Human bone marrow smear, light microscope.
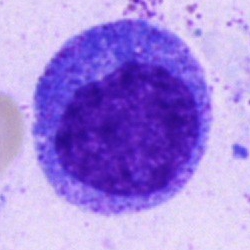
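Promyelocyte: the central cell in a stained bone marrow smear. First, the nucleus lies off-centre, toward the lower right of the cell. Second, the cytoplasm is blue, and its rim is widest at the upper left. Third, fine purple granules are scattered through the cytoplasm.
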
